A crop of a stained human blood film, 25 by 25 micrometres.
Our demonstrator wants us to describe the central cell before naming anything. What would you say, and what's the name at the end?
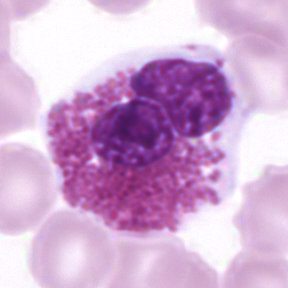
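Two nuclear lobes lie on a diagonal, one central and one towards the upper right, and neither shows a nucleolus. Granules are densest below and to the left of the nucleus. Along the upper edge runs a narrow band of pale cytoplasm almost free of granules. Answer: eosinophil.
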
